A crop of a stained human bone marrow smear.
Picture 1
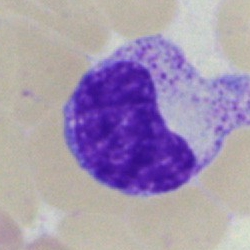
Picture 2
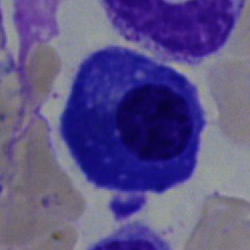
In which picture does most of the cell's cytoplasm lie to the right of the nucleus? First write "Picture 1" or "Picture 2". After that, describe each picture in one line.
Picture 1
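In picture 1: Most of the cytoplasm lies to the right of the nucleus.
In picture 2: The nucleus sits off-centre, toward the right side of the cell.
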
